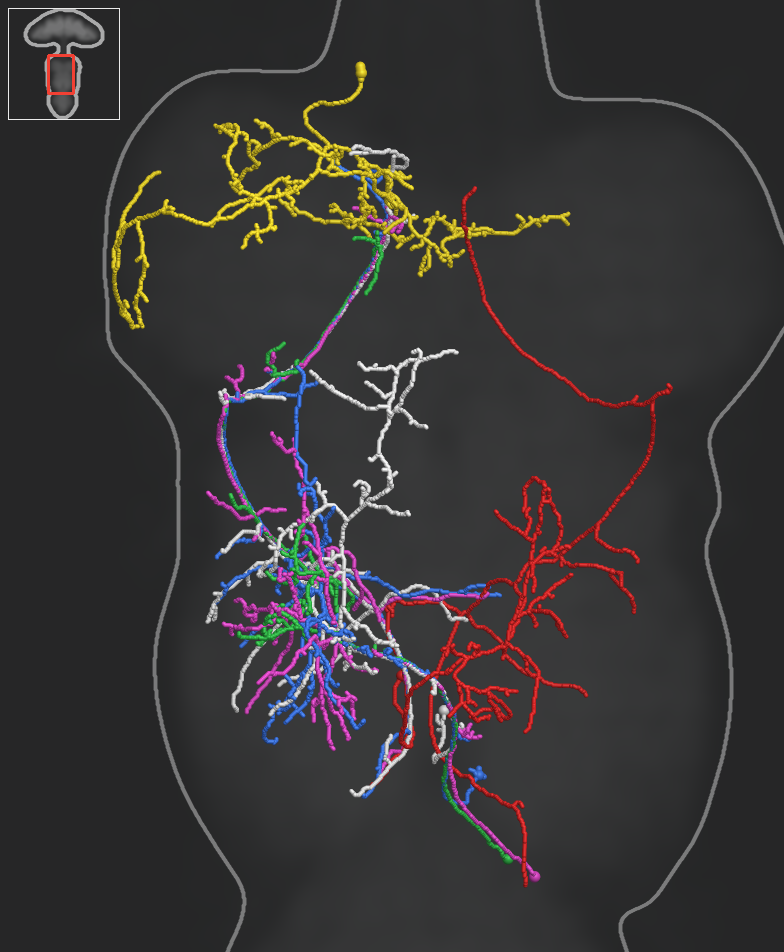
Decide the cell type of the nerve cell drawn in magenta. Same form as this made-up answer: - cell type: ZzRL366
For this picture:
- cell type: IN12B079_d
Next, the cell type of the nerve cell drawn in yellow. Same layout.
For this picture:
- cell type: IN16B055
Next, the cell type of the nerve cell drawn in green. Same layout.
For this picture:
- cell type: IN12B079_c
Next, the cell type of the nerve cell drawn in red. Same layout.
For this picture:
- cell type: IN12B044_d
